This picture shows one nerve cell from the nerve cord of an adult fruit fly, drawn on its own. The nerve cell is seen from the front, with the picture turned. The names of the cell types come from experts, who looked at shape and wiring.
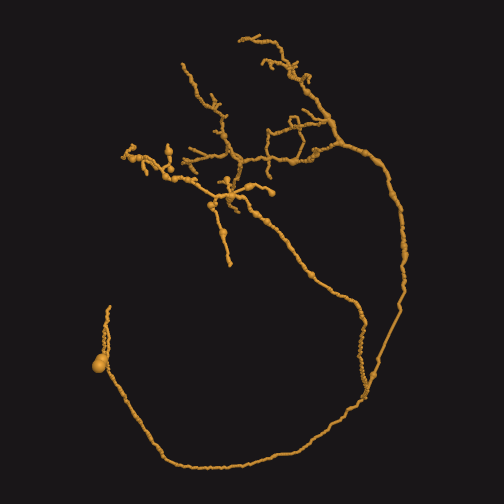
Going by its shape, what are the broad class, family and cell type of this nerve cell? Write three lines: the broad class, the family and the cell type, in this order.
nerve-cord intrinsic neuron
hemilineage 08A
IN08A041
